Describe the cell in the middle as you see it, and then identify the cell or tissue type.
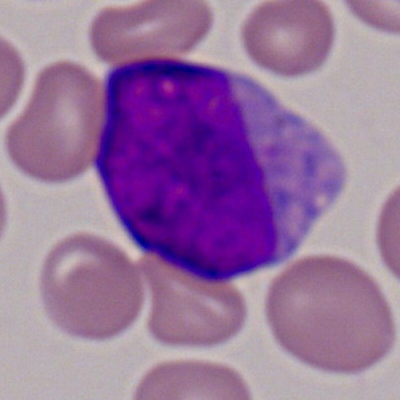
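Several straight edges give the cell an angular outline. Its nucleus, a single unlobed mass, occupies the left part of the cell. The image is slightly blurred. Cell type: myeloblast.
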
